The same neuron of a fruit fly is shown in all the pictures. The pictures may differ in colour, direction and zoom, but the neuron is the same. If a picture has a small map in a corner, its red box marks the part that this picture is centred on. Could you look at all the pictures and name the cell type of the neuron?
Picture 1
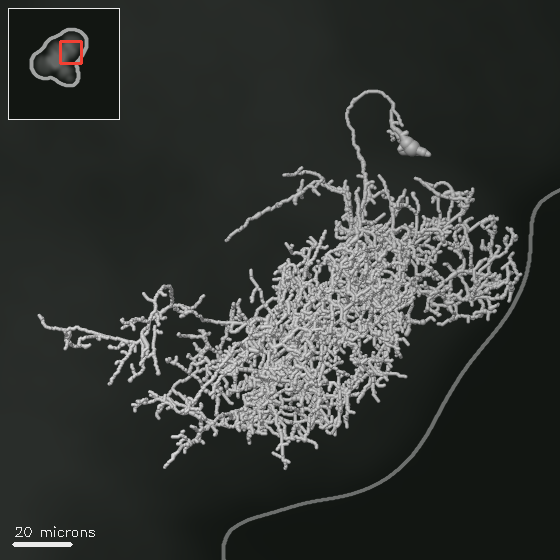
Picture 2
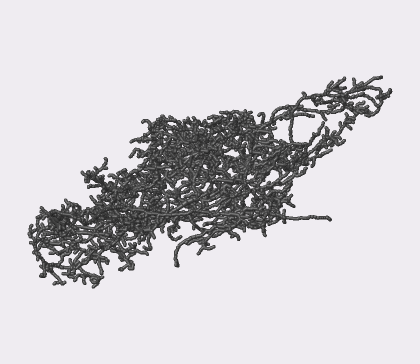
LHCENT9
